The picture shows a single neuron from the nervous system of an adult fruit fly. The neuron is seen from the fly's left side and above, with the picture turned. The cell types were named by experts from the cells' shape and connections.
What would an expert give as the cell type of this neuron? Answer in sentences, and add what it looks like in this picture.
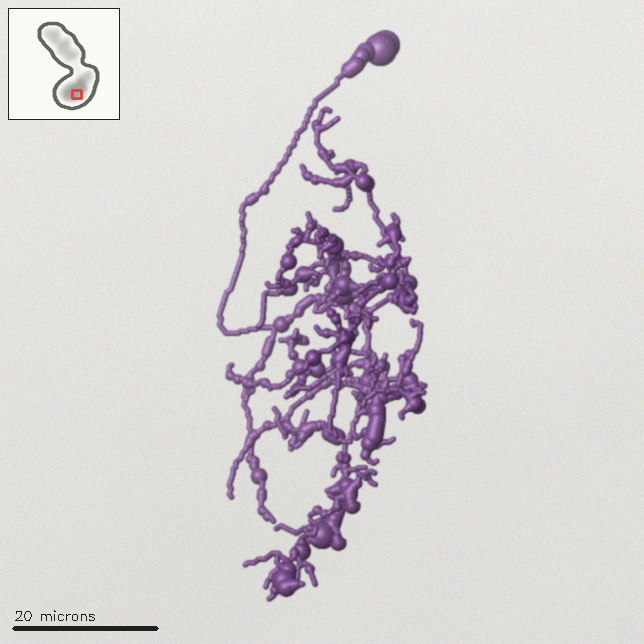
It is of cell type CB2365. It is a central-brain intrinsic neuron. Its cell body lies at the top of the picture. From top to bottom in the picture it spans about 80 microns. Dozens of branch ends can be seen.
